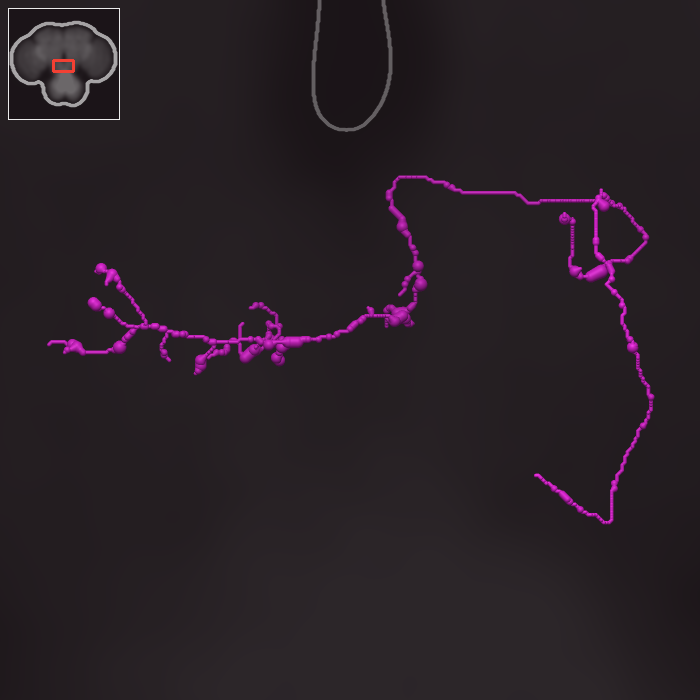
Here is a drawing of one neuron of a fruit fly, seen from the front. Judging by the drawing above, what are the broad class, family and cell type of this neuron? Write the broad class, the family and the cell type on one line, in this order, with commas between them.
sensory neuron entering the brain, class gustatory, PhG7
